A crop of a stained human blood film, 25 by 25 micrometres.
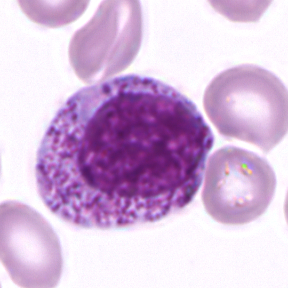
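Myelocyte, the nucleated cell at the centre of this stained smear of human peripheral blood under the light microscope. It measures about 16 by 13 micrometres. Its nucleus sits off-centre toward the upper right, with dark purple, coarsely mottled chromatin. Coarse reddish-purple granules pack the cytoplasm densely. Beside the nucleus, at its upper left, lies a paler area with few granules.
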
